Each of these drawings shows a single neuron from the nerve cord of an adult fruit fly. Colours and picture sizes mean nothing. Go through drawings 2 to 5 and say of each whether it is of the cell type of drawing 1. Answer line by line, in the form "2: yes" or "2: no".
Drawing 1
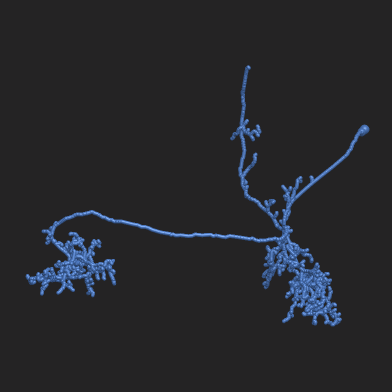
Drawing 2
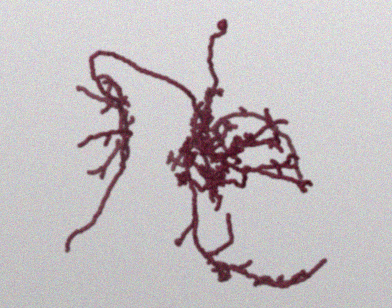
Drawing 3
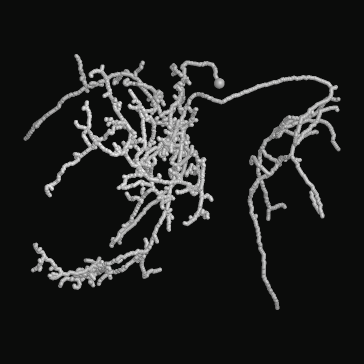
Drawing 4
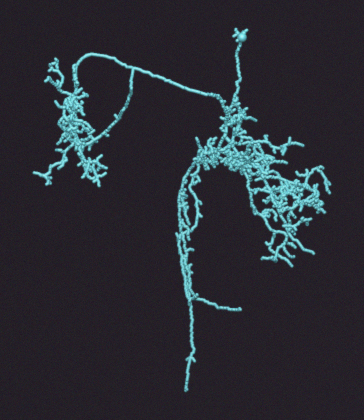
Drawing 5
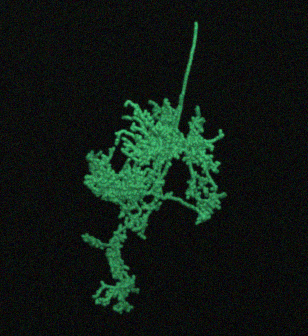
2: no
3: no
4: yes
5: no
